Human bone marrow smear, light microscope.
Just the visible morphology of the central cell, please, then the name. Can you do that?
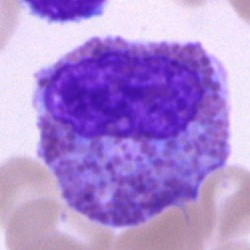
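Many purple granules crowd the cytoplasm. Between the granules, the cytoplasm is pale blue. The nucleus is placed off centre, in the upper part of the cell. Where granules reach the edge, the outline is finely bumpy. The cell is an eosinophil.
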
